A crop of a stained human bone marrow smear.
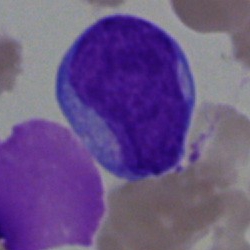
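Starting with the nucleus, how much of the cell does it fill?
Most of it, leaving only a narrow rim of cytoplasm.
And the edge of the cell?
Oval in outline, and smooth.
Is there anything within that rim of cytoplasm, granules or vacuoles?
Looking closely, I see no granules and no vacuoles.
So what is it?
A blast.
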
